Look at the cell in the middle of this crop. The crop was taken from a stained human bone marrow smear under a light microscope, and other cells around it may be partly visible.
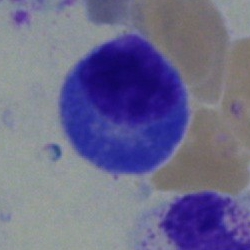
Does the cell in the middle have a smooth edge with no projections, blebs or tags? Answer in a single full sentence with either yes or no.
Yes, this cell has a smooth edge with no projections, blebs or tags.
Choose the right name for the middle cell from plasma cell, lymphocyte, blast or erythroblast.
plasma cell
